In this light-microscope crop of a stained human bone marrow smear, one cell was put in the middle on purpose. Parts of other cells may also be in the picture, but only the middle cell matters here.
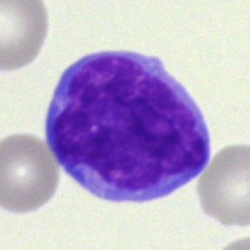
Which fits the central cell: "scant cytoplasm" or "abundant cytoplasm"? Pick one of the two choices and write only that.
Scant cytoplasm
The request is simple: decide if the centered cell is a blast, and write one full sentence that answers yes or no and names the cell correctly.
Yes, the cell occupying the center is a blast.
